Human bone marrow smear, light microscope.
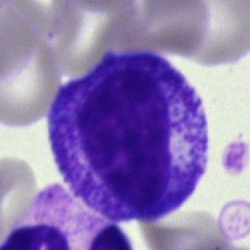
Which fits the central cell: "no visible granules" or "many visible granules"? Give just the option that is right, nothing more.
Many visible granules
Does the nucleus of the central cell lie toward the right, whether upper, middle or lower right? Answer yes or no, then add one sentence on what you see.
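No. The nucleus sits off-centre, toward the left of the cell.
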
